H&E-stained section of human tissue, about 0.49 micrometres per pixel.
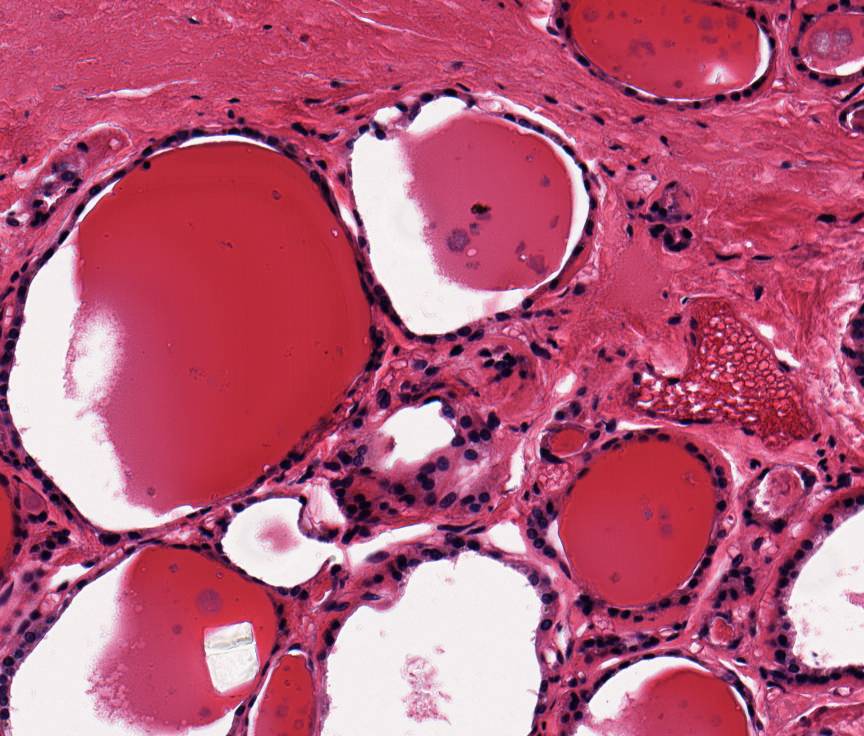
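Thyroid: closely packed round follicles of widely varying size, largest at the left. Most hold homogeneous, deeply eosinophilic material. A single layer of flattened to low cuboidal cells with small dark nuclei lines each. Centrally, smaller follicles and cell clusters fill narrow spaces between large ones.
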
